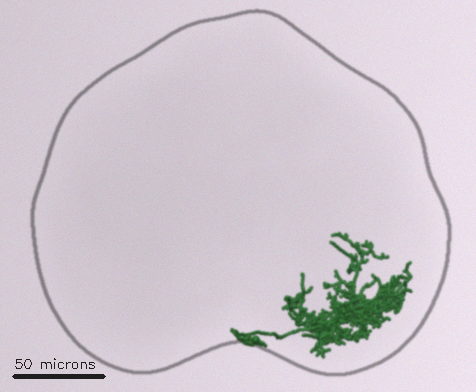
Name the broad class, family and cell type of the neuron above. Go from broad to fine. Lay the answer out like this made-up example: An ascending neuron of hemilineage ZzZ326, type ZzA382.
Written: A nerve-cord intrinsic neuron of hemilineage 13B, type IN13B018.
